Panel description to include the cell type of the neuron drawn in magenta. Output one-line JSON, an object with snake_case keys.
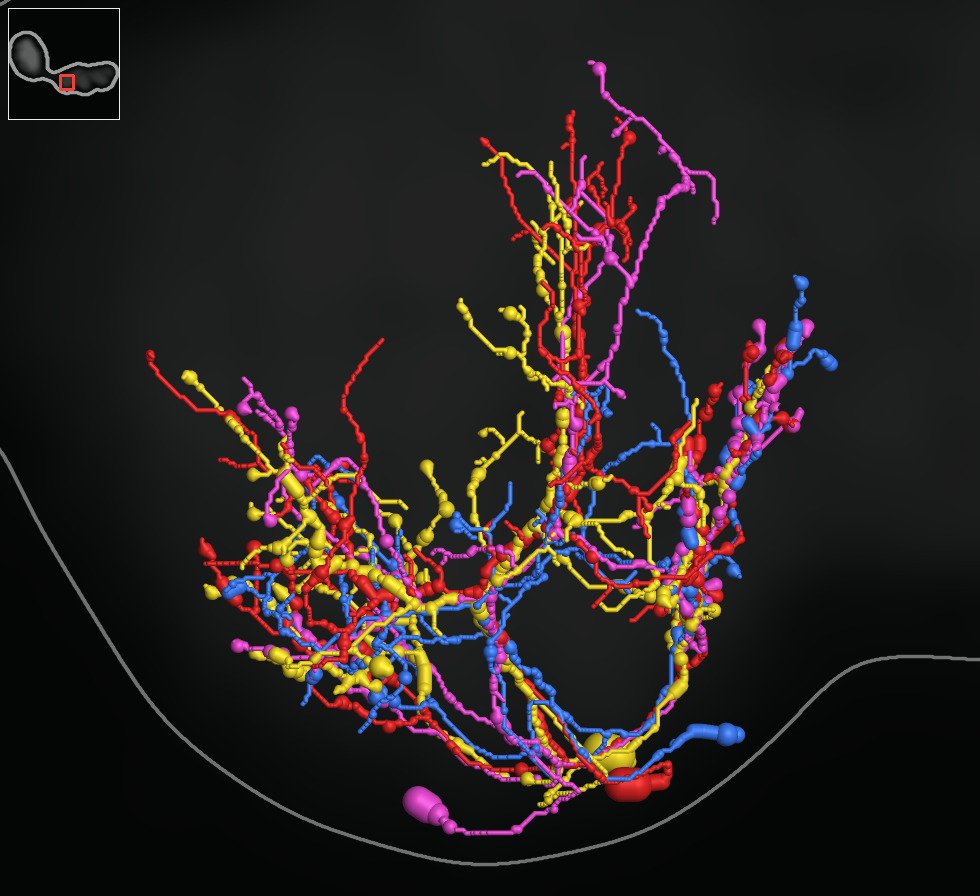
{"cell_type": "IN01B027_f"}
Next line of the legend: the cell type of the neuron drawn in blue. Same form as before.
{"cell_type": "IN01B047"}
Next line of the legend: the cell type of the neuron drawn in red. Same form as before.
{"cell_type": "IN01B019_b"}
